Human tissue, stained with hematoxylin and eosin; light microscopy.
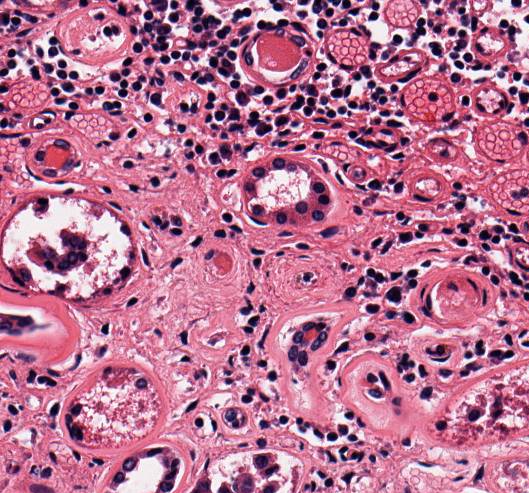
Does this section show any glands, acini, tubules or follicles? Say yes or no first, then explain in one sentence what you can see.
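Yes. The field is crowded with round and oval tubular profiles separated by stroma.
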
